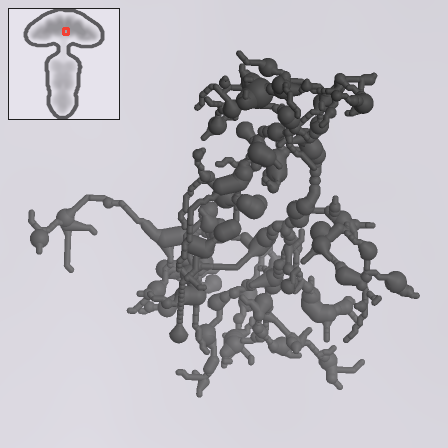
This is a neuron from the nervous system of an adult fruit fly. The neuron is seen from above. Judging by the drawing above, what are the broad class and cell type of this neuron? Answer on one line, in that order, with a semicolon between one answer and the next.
central-brain intrinsic neuron; SMP595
